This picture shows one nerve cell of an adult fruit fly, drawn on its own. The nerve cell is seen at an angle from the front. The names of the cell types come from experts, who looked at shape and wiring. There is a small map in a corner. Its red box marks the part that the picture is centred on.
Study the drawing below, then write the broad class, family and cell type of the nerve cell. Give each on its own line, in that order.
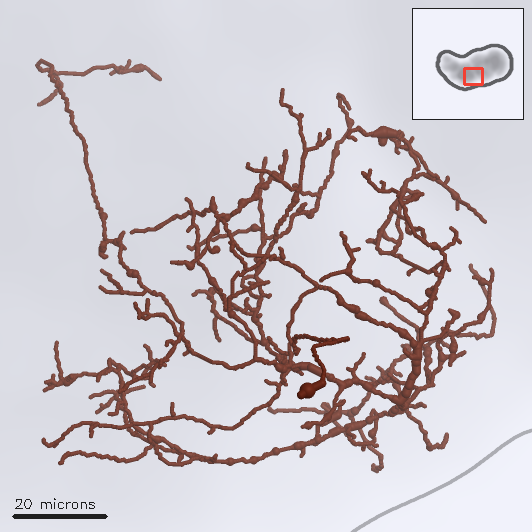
nerve-cord intrinsic neuron
hemilineage 16B
IN16B075_h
